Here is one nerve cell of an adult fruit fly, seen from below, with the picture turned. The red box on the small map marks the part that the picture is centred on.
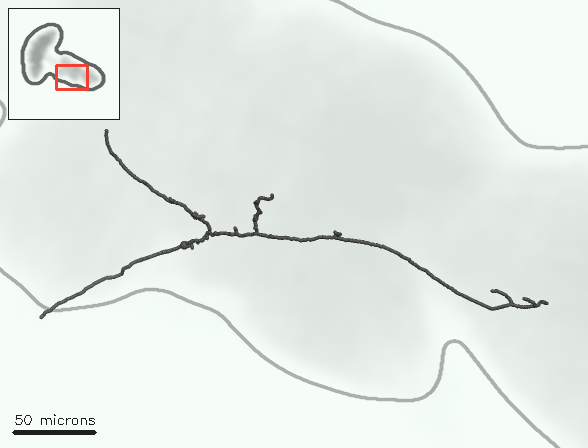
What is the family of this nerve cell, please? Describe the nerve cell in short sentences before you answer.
It lies in the nerve cord. By the scale bar it is about 300 microns wide in this view. Its broad class is sensory neuron entering the nerve cord. Its family is called class mechanosensory proprioceptive.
